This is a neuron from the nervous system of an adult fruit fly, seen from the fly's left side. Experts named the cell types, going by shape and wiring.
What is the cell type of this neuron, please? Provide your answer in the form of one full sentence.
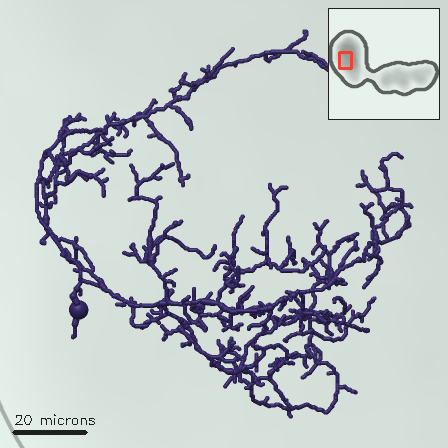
The type of this neuron is the cell type AVLP292.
